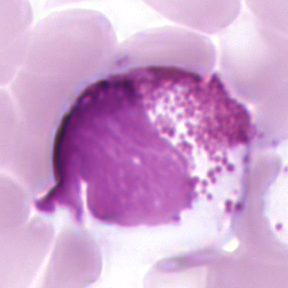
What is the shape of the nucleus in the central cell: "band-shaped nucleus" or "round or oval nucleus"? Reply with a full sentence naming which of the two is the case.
Its nucleus is a round or oval mass rather than a curved band.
